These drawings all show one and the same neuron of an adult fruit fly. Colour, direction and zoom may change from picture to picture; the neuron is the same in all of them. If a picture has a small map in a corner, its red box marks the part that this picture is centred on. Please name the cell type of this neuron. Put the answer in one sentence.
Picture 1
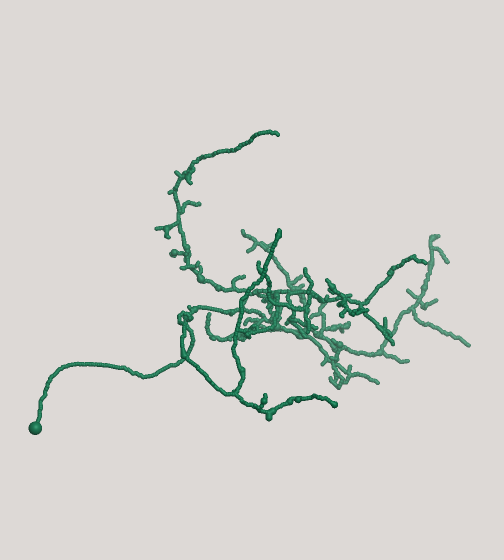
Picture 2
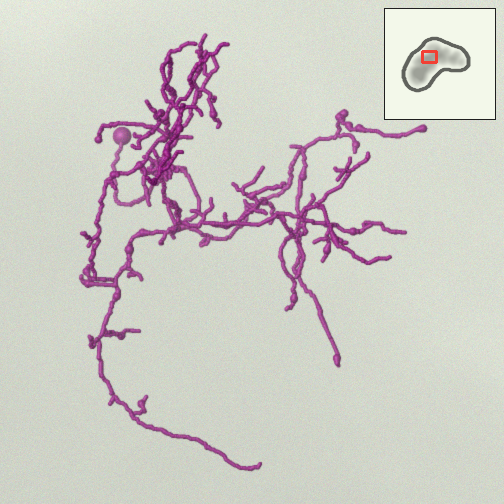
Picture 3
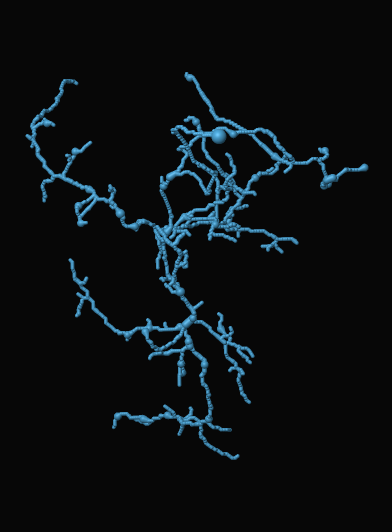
The cell type is IN16B122.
